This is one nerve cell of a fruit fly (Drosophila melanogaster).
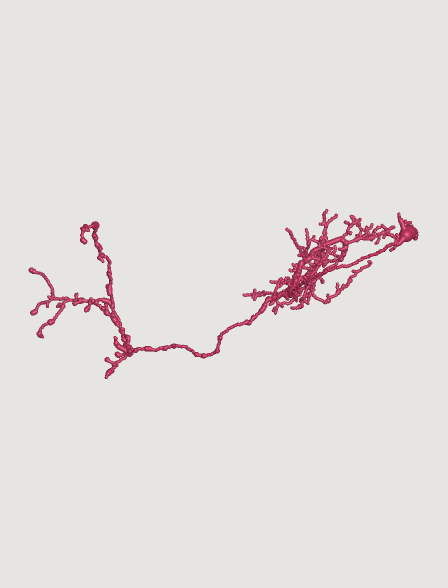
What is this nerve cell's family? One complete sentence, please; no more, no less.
One member of family hemilineage LB3 is this nerve cell.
